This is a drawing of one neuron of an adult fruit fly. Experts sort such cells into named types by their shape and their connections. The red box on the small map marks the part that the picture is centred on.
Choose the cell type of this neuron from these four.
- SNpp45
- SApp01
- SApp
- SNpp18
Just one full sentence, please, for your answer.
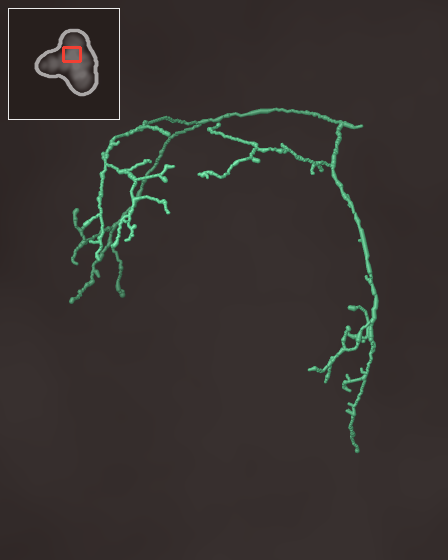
To the cell type SNpp45 belongs this neuron.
